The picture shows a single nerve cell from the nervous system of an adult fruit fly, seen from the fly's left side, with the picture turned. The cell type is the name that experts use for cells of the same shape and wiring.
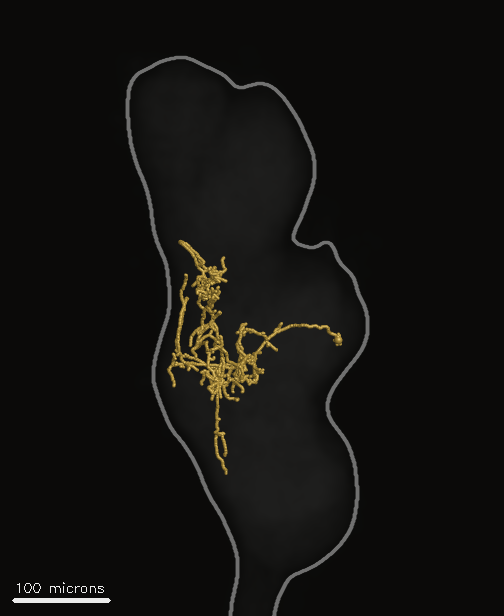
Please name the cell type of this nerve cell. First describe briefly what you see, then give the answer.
From top to bottom in the picture it spans about 250 microns. In this view it is taller than it is wide. It is a nerve-cord intrinsic neuron. The cell type is IN06B017.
